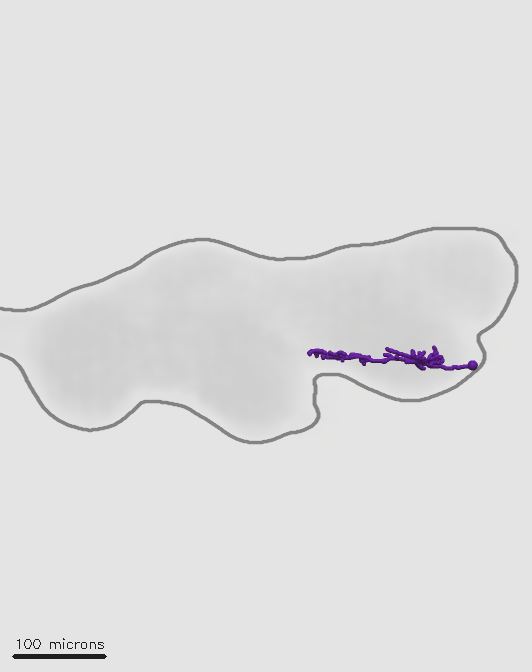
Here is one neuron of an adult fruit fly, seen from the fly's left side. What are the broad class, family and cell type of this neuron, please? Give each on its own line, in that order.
nerve-cord intrinsic neuron
hemilineage 01B
IN01B095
